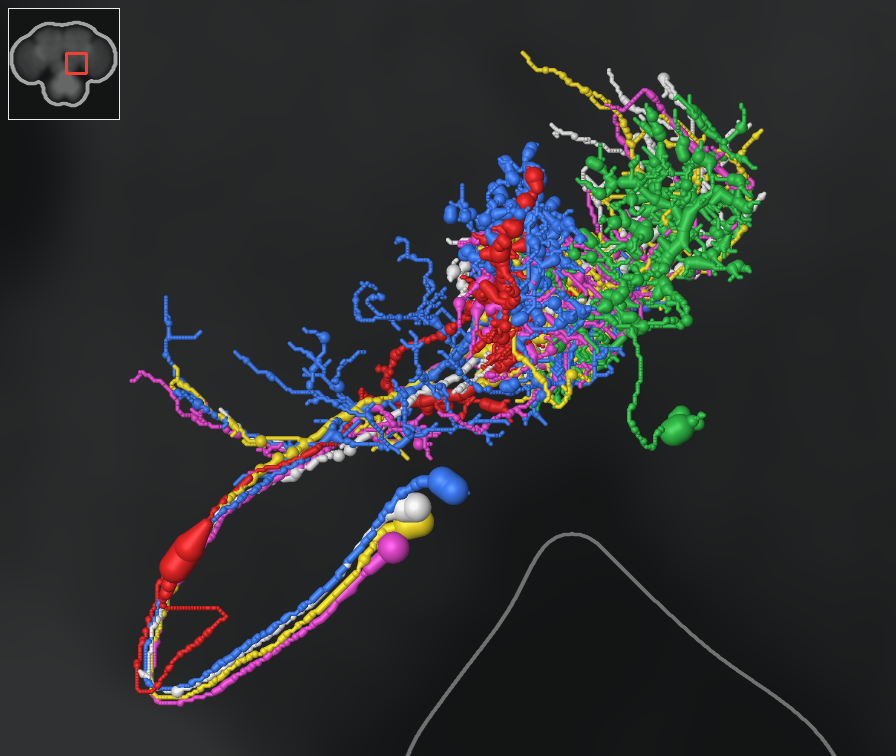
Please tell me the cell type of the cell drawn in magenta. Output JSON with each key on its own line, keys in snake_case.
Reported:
{
 "cell_type": "WED206"
}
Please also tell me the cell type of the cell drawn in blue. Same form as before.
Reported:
{
 "cell_type": "WED207"
}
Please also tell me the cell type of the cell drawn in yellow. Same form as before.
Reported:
{
 "cell_type": "WED205"
}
